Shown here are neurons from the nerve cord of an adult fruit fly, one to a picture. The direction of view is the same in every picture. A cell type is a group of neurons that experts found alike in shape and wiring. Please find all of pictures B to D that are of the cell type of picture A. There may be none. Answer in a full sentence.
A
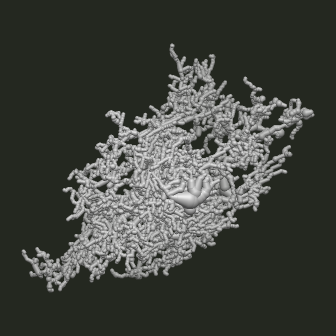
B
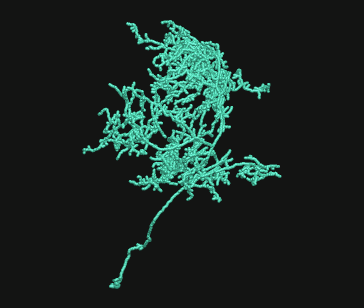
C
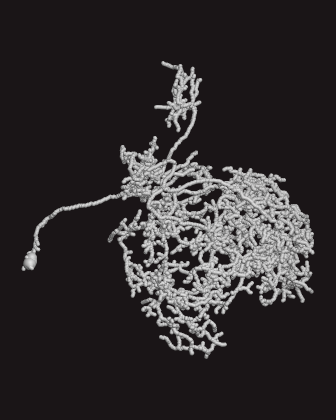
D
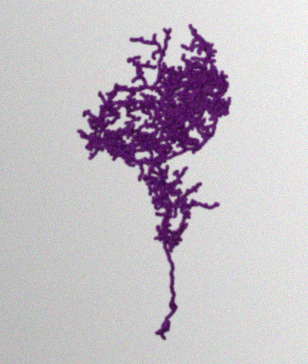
None of them is of the same cell type.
